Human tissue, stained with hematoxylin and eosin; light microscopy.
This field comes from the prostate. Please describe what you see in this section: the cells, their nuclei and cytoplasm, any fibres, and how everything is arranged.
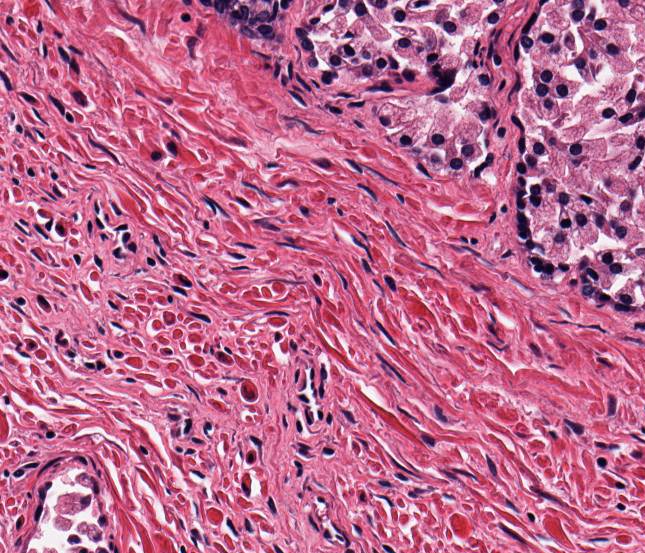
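Most of the field is dense pink fibrous stroma, its fibres running diagonally from upper left to lower right. Most stromal nuclei are slender and spindle-shaped, lying along the fibres. In the upper right corner is a nest of closely packed epithelioid cells. A small group of pale cells, partly cut off, sits at the lower left corner.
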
